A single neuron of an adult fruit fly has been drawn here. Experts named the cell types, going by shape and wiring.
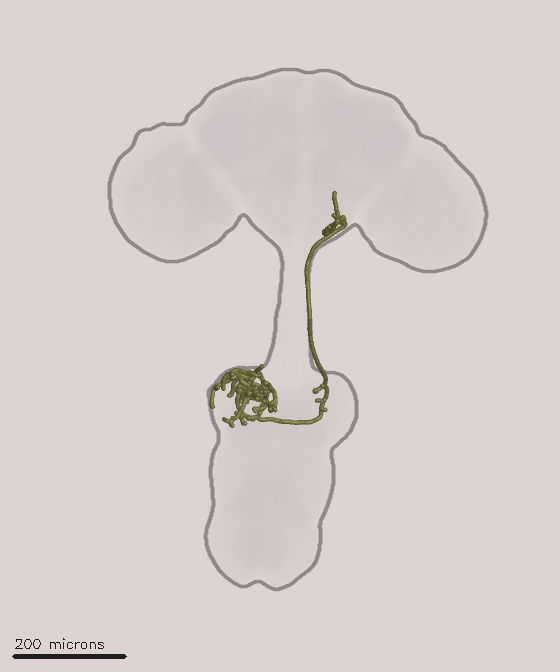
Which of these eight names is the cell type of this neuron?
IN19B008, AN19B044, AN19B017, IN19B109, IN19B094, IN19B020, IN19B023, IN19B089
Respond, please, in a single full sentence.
This neuron is a member of the AN19B044 cell type.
